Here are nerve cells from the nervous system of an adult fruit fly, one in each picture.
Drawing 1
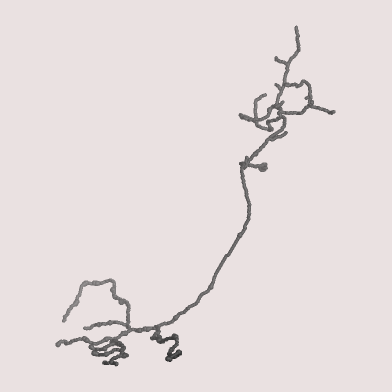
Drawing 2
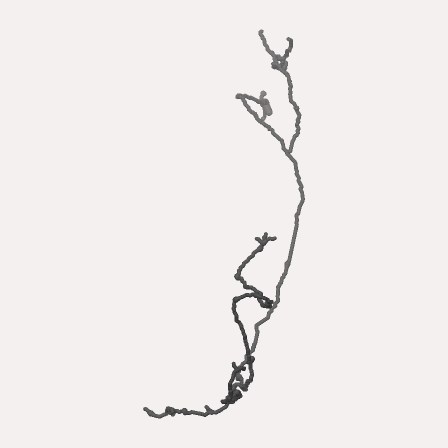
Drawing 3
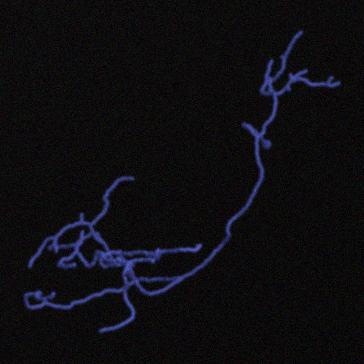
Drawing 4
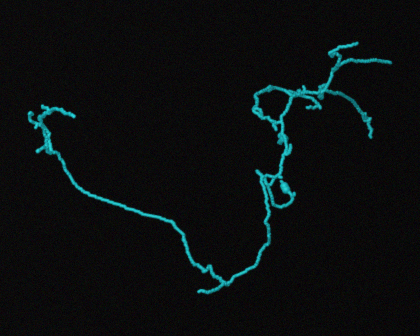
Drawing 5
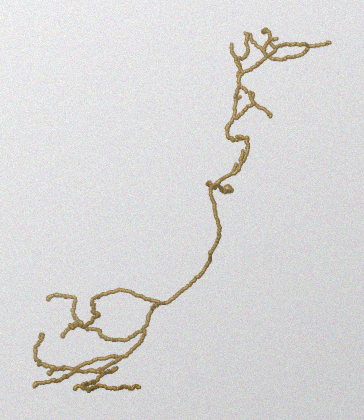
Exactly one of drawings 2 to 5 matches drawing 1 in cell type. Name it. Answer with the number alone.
5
